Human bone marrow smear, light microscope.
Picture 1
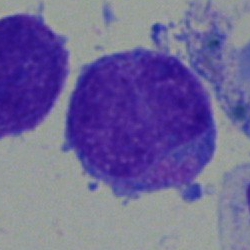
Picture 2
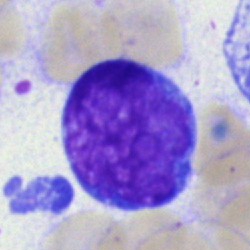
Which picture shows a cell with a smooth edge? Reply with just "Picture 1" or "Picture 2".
Picture 2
